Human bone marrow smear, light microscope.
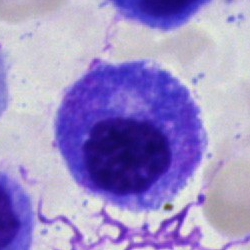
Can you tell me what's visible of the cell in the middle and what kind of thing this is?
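Roughly round, the cell has a slightly uneven edge. Its nuclear chromatin is dense and dark purple. Plentiful cytoplasm stains blue, with a pale zone just above the nucleus. This cell is a plasma cell.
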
